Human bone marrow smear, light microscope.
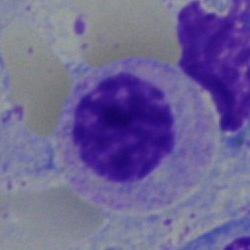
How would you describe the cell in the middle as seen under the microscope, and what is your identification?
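Its outline, to begin with, is smooth and round. The nucleus isn't centred; it's shifted toward the upper left. In the cytoplasm I can make out a faint, fine pinkish speckling, and no vacuoles. This cell is a myelocyte.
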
